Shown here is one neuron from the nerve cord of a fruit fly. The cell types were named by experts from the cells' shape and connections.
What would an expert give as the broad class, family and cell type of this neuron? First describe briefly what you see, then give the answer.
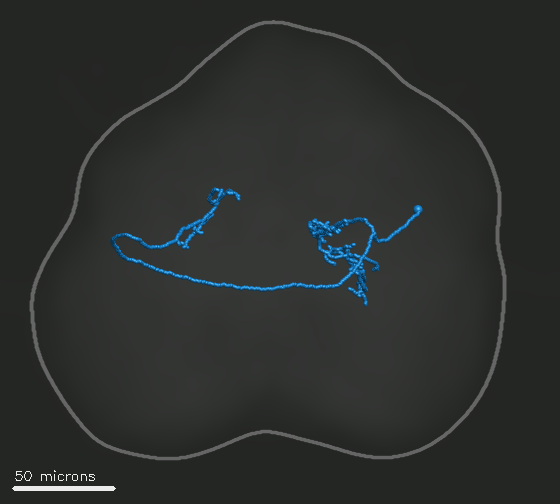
From left to right in the picture it spans about 150 microns. As drawn here it is more than twice as wide as it is tall. This is a nerve-cord intrinsic neuron. The family is hemilineage 01A. It is of cell type IN01A088.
